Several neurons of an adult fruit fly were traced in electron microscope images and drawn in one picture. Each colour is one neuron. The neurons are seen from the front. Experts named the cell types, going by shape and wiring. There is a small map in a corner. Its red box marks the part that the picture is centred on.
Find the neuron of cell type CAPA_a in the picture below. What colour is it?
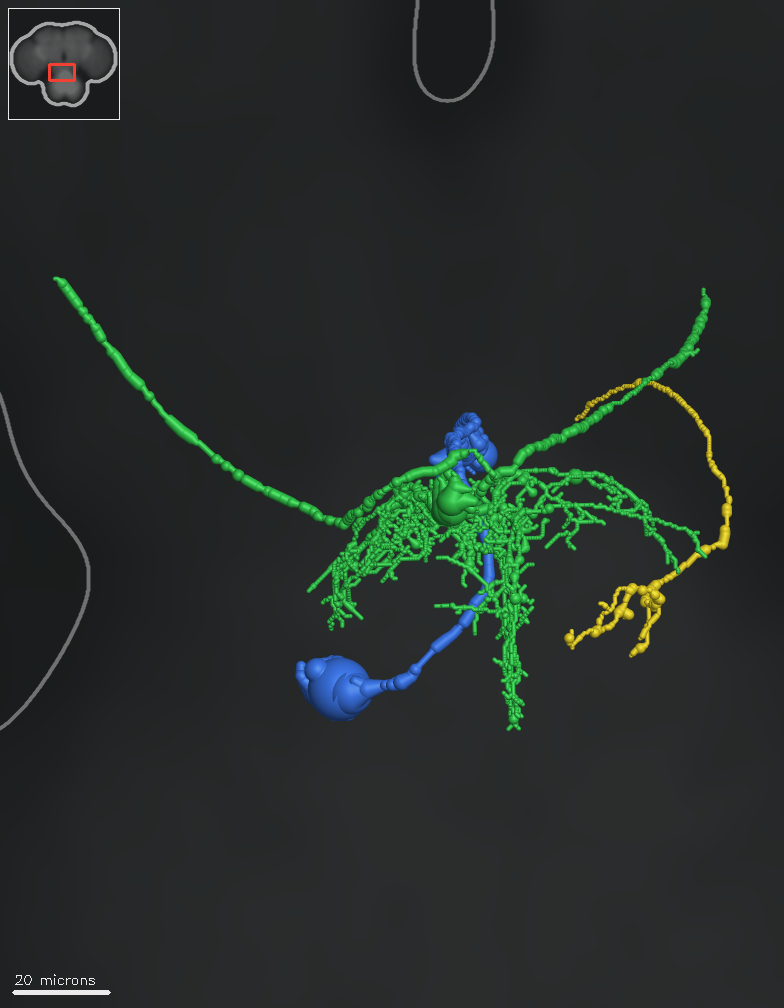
blue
